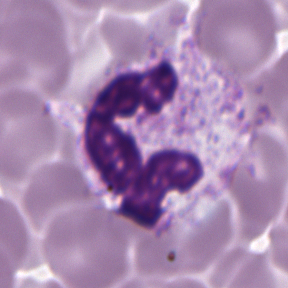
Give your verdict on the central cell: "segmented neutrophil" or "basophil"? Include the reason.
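Segmented neutrophil, not basophil. Cytoplasm filled with many fine violet-pink granules.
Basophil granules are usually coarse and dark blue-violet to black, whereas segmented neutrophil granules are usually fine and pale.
Nucleus in view toward the left, its chromatin dark purple and coarsely clumped, leaving most cytoplasm on the right.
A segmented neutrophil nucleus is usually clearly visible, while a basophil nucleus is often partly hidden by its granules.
Cell outline irregular and ragged.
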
